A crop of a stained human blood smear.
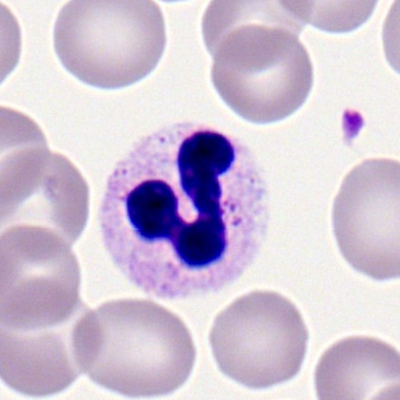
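Segmented neutrophil, the central cell in this stained blood smear. Notice its round, smooth outline. The nucleus is divided into three lobes. Fine lilac granules are scattered through the cytoplasm, where no vacuoles are seen.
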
